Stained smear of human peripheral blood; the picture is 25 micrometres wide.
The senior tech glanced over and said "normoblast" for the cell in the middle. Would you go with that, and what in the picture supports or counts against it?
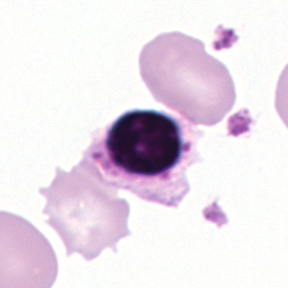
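Normoblast is a correct name for this cell.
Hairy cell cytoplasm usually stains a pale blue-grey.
Here the cytoplasm is pale pinkish-lilac rather than blue, which speaks against hairy cell. The nucleus is round with no indentation and measures about 7 by 6 micrometres. Its chromatin is dense, dark purple and coarsely clumped. The cell outline is irregular, with ragged, angular edges. A few small dark purple granules lie in the cytoplasm, and no vacuoles are present.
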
